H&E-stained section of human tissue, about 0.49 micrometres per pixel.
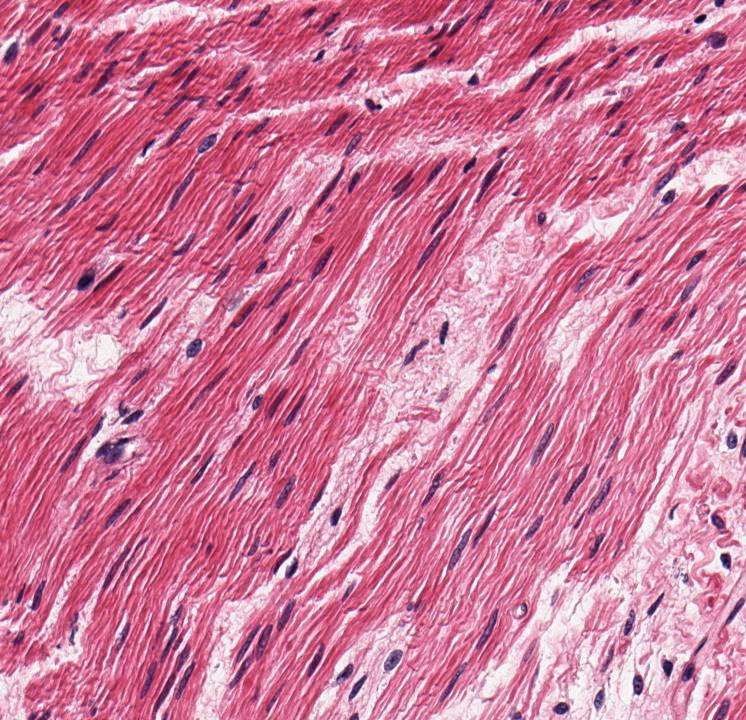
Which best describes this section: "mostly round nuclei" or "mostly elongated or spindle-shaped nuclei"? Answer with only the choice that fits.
Mostly elongated or spindle-shaped nuclei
